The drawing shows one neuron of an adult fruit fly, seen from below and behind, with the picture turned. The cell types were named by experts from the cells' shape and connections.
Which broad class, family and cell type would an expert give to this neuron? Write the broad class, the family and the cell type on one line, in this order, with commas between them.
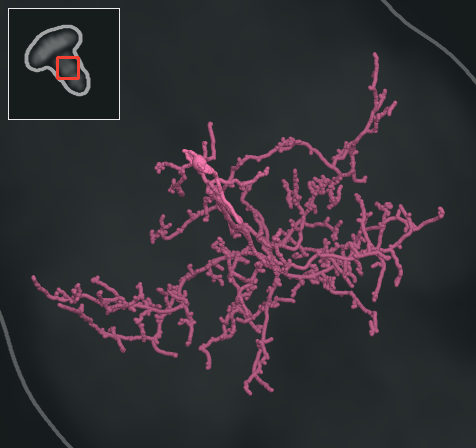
nerve-cord intrinsic neuron, hemilineage 00A, IN00A022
